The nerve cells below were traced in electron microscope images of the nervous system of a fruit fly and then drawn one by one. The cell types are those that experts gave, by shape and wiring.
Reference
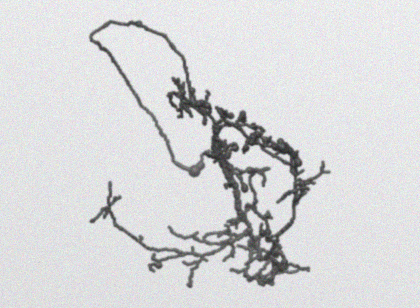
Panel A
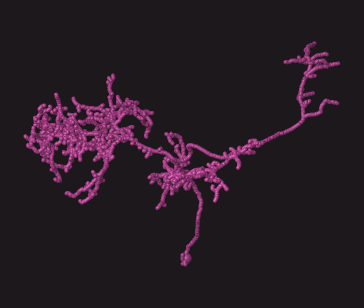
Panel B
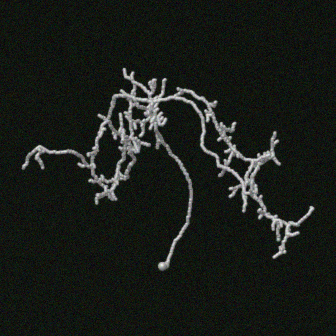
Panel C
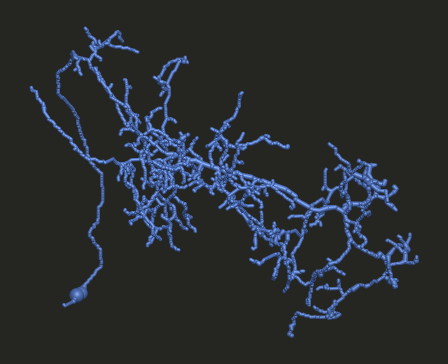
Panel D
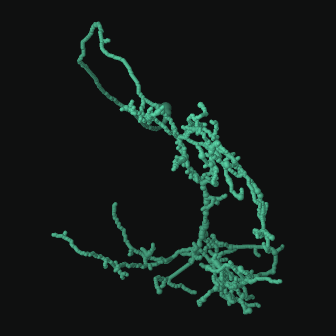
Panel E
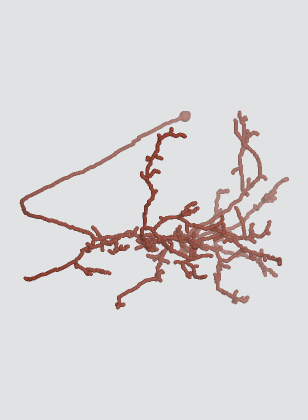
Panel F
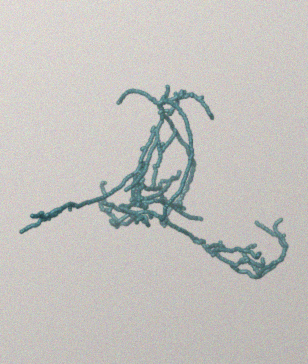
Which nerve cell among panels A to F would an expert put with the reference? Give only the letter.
D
